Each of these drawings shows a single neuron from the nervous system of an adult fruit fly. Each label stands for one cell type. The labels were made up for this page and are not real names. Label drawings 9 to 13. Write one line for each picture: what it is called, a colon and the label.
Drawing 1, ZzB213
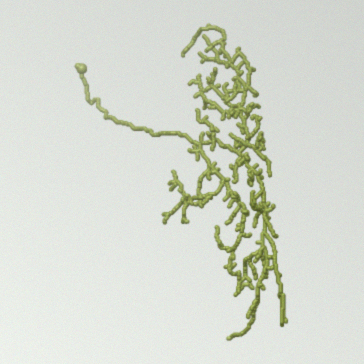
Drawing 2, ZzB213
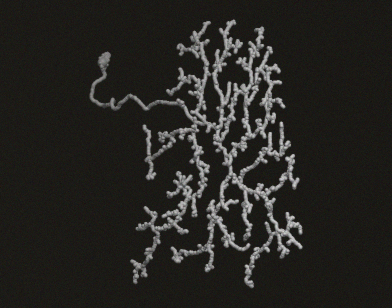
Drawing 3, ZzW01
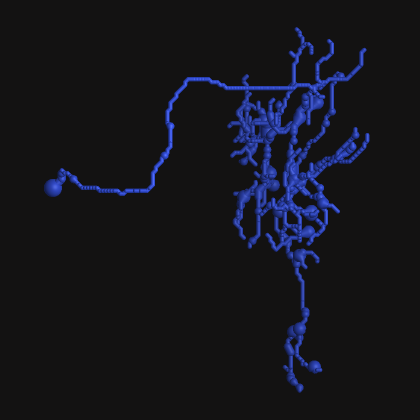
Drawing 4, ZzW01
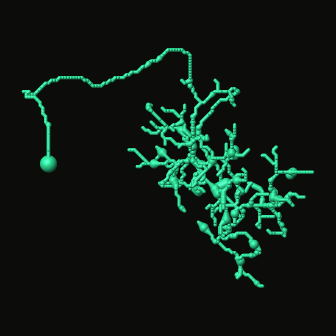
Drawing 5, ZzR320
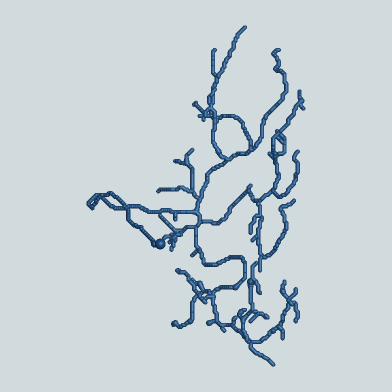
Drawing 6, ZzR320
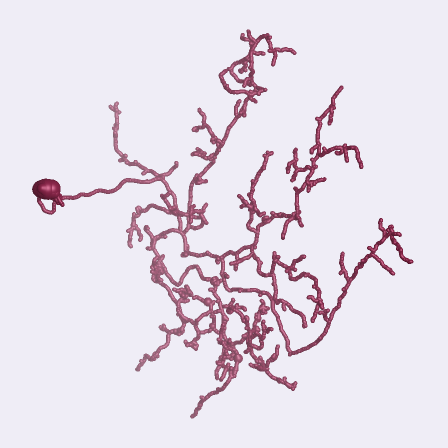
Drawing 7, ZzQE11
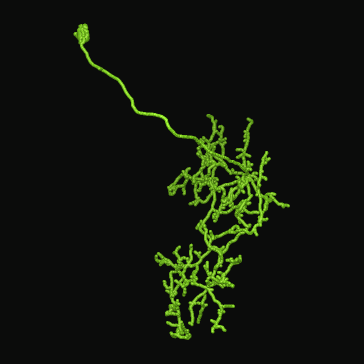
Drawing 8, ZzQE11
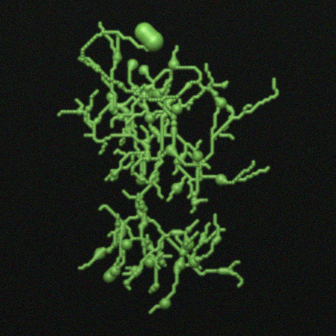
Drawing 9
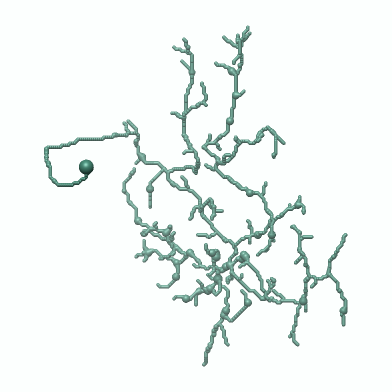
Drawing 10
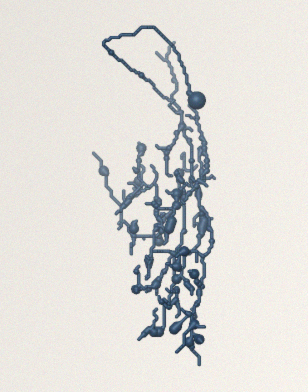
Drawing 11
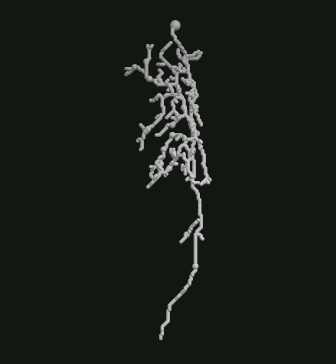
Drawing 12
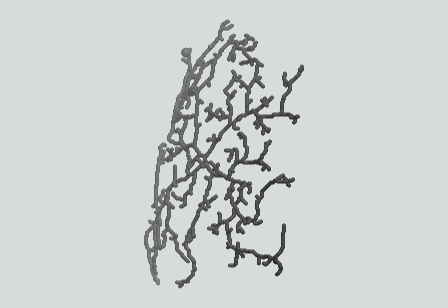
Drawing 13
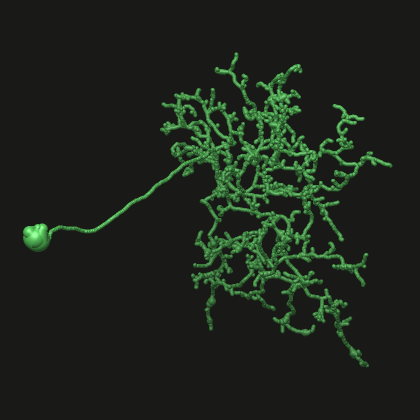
9: ZzR320
10: ZzQE11
11: ZzW01
12: ZzB213
13: ZzQE11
